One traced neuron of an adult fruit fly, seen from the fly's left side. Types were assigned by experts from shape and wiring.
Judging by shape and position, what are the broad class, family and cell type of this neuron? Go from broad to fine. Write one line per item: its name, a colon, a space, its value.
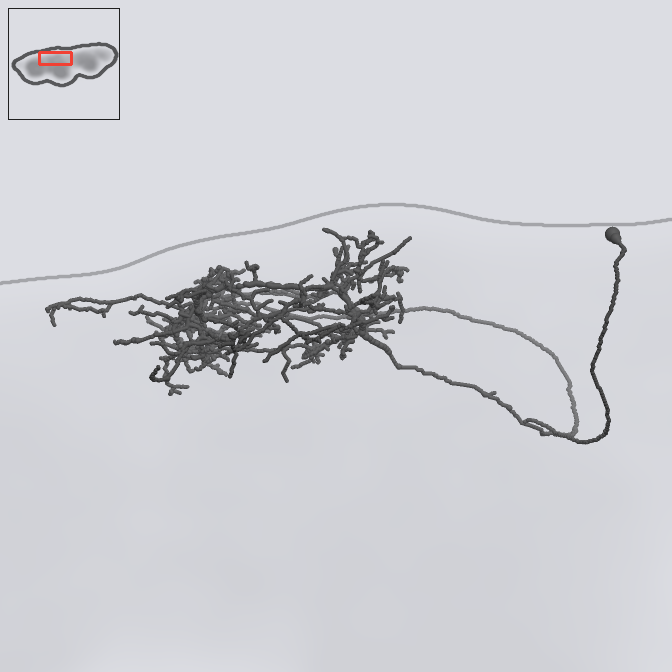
broad class: nerve-cord intrinsic neuron
family: hemilineage 19B
cell type: IN19B043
